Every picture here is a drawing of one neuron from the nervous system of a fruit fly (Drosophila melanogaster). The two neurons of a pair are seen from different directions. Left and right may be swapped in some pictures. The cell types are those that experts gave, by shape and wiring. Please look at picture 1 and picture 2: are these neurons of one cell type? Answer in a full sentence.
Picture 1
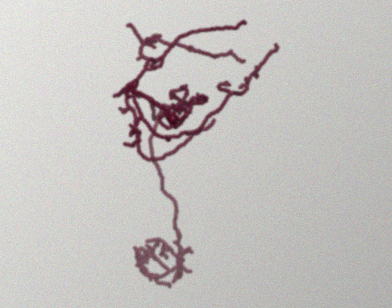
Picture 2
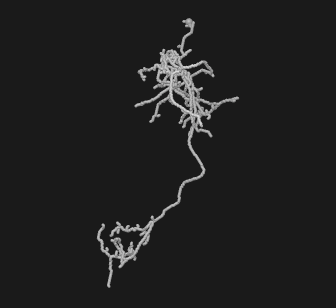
They are of the same cell type.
